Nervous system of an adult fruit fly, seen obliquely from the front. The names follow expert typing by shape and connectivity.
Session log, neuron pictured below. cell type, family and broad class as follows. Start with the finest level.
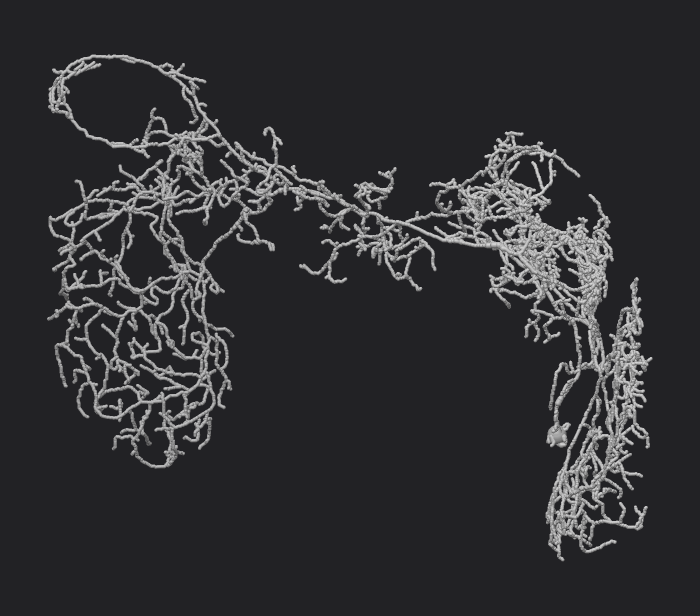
LoVCLo2; LoVCLo; visual centrifugal neuron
